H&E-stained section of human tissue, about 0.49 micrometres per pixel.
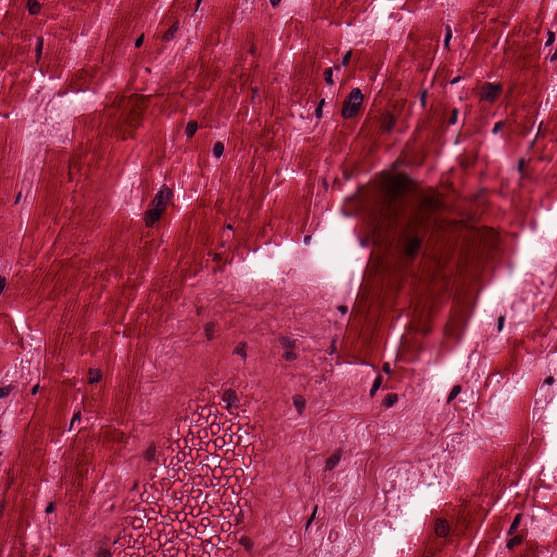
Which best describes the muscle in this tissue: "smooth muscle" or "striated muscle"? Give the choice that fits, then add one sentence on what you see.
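Striated muscle. Striated muscle fibres fill the upper and left parts of the field and run obliquely across it.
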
